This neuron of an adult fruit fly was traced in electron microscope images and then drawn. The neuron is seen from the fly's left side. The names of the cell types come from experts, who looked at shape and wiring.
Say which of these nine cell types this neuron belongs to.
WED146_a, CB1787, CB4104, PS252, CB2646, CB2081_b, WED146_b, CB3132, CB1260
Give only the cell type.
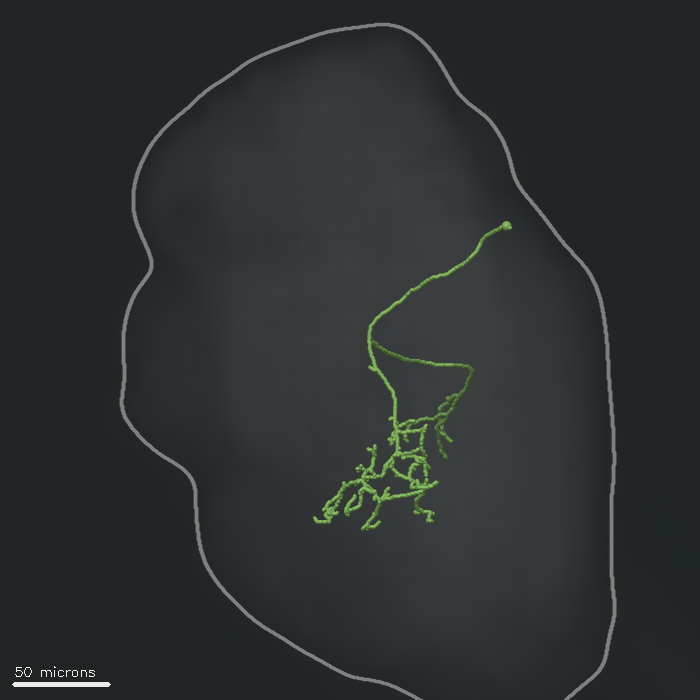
CB2081_b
